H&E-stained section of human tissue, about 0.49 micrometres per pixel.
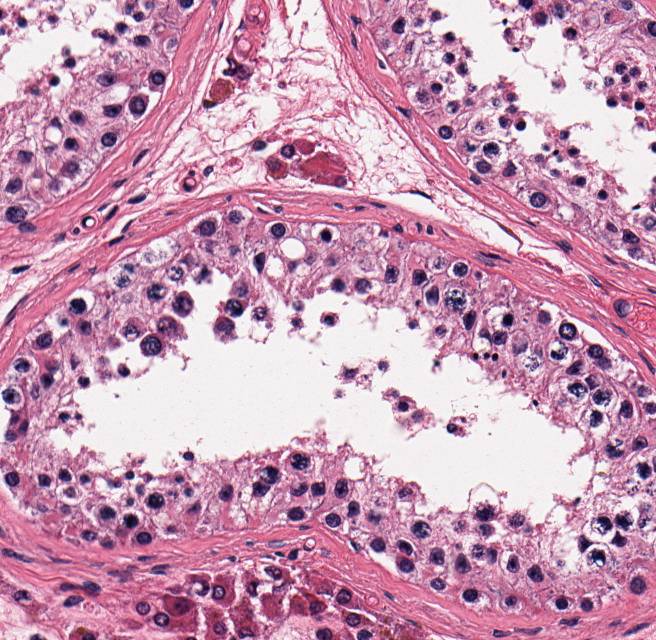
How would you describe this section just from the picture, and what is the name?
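First, each tubule is lined by a stratified epithelium many cell layers thick, of crowded cells with round dark nuclei. Second, larger round cells in its middle layers have nuclei with coarse, clumped or thread-like chromatin. Third, the lower central tubule has a wide, irregular lumen, mostly empty, with a few detached cells. This section is testis.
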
